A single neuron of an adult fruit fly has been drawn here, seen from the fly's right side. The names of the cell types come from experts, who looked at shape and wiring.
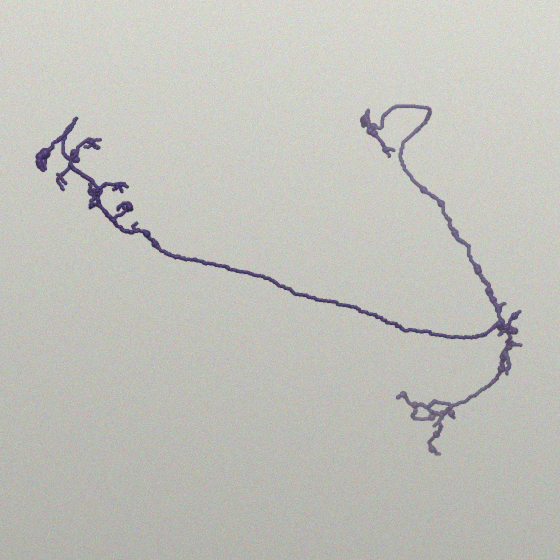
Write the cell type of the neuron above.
KCa'b'-m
